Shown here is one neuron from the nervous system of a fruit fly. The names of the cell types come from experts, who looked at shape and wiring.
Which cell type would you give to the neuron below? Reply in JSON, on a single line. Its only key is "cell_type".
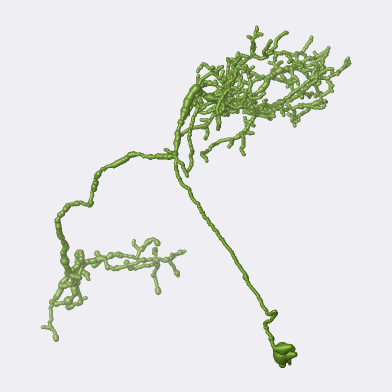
{"cell_type": "CB0164"}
